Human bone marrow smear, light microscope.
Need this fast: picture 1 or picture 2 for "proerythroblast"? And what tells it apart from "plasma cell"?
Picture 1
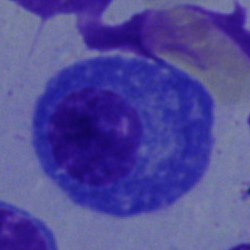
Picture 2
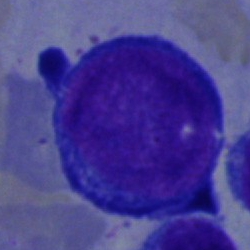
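Picture 1 shows a plasma cell, and picture 2 shows a proerythroblast. Begin with the chromatin: in the plasma cell it is dark purple and coarsely clumped, while in the proerythroblast it looks fine and evenly spread. Now compare the amount of cytoplasm: the plasma cell has plenty of it, but the proerythroblast has only a thin rim around its nucleus. In both cells the cytoplasm stains deep blue. Look in the plasma cell for a paler zone just to the right of the nucleus, and for small pale spots scattered through its cytoplasm. In the proerythroblast, no granules are seen in the cytoplasm.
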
